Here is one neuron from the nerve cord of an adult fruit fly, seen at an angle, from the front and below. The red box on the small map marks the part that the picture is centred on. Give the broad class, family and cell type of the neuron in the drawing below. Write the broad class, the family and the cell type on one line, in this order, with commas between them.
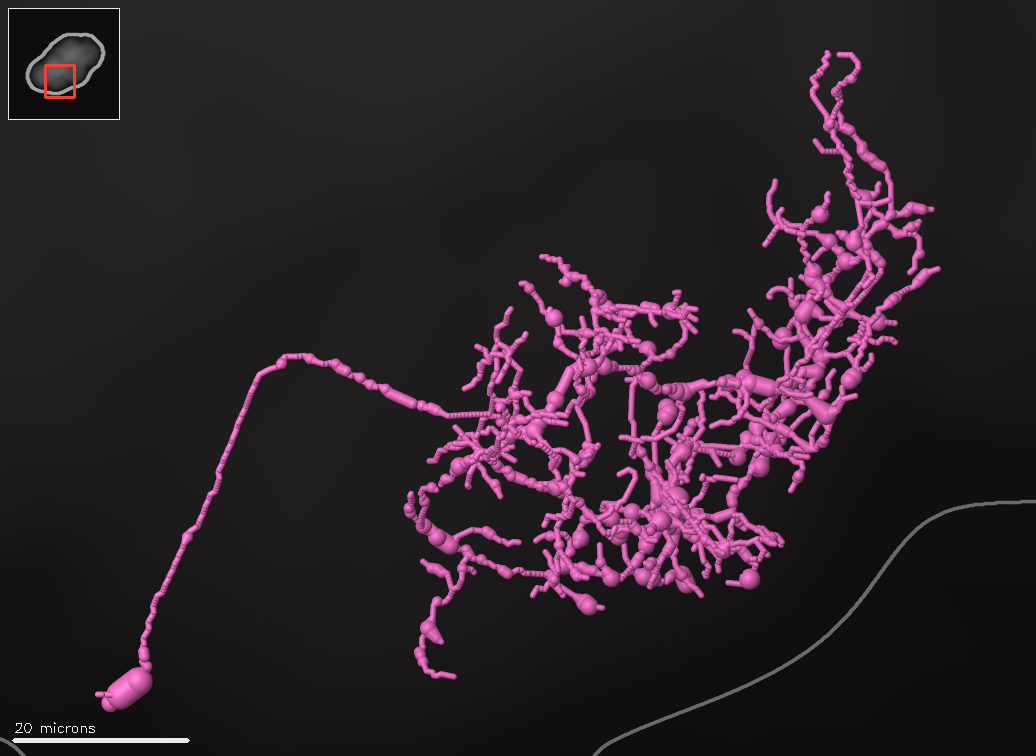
nerve-cord intrinsic neuron, hemilineage 14A, IN14A032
